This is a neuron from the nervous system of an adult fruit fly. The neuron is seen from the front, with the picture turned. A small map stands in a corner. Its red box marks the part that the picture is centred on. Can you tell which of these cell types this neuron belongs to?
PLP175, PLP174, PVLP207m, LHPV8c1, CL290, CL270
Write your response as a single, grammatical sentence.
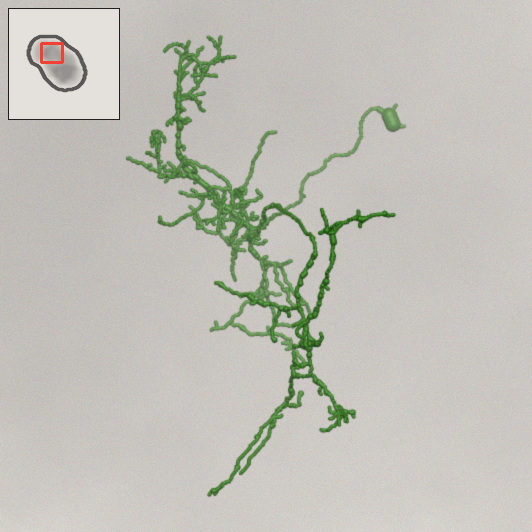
Classified by cell type, this neuron is PVLP207m.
